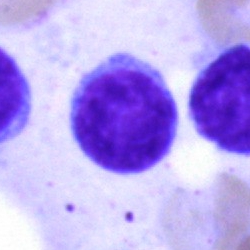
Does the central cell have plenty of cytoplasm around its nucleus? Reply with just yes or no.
No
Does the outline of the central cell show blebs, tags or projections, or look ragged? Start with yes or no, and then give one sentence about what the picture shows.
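No. The cell is round with a smooth outline.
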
